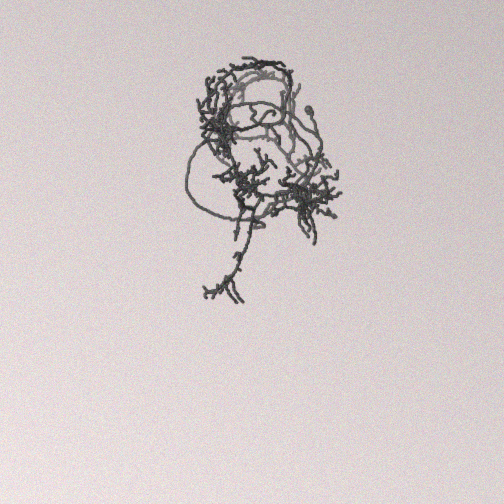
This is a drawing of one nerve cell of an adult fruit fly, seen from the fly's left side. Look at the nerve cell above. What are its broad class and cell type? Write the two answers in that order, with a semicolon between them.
central-brain intrinsic neuron; PLP128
